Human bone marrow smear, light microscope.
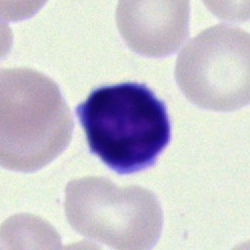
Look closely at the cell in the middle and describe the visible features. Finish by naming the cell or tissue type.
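Roughly round in outline, the cell shows a few slightly angular edges. Almost the whole cell is filled by the nucleus, whose chromatin is dense and a very dark purple-blue. No distinct nucleoli can be seen. This is a lymphocyte.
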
